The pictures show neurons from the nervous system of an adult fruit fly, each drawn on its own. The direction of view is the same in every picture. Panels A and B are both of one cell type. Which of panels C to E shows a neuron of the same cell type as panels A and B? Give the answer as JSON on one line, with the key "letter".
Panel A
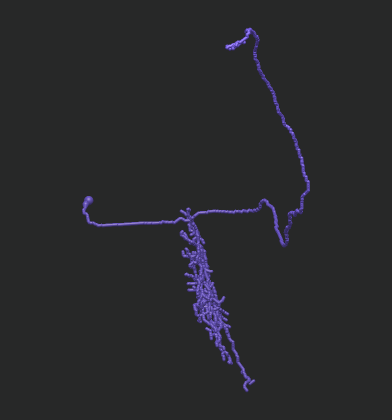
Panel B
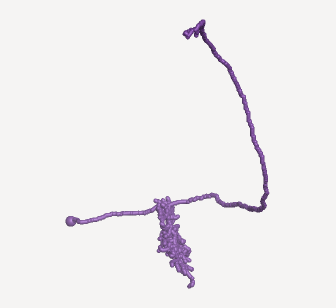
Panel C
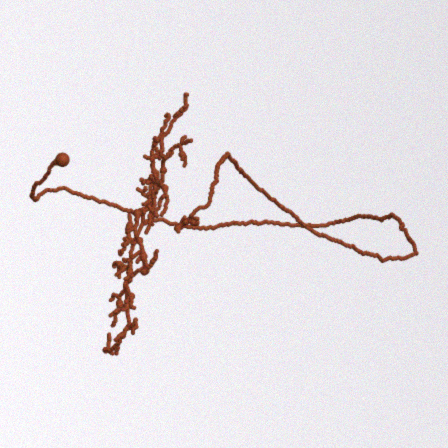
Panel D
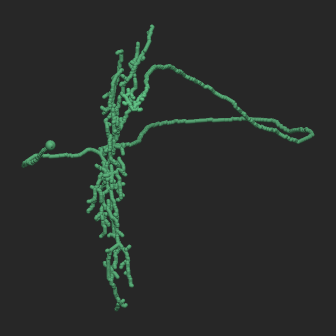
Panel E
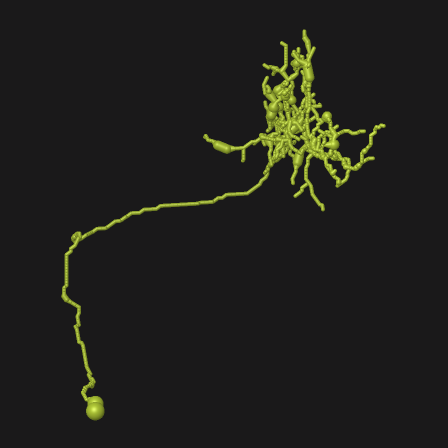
{"letter": "C"}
